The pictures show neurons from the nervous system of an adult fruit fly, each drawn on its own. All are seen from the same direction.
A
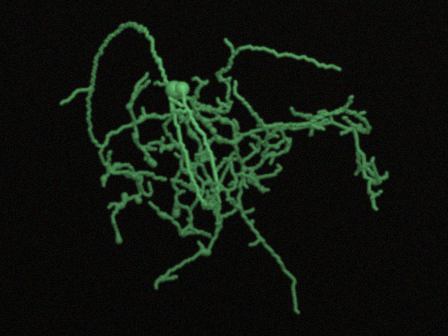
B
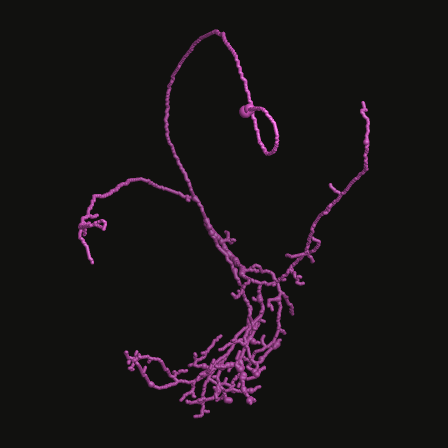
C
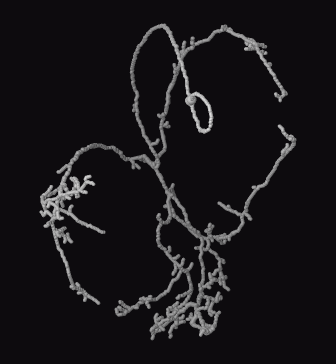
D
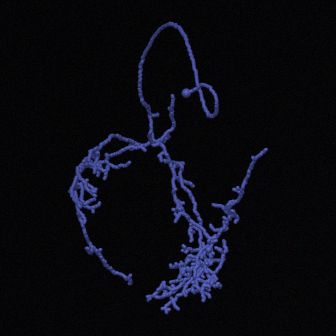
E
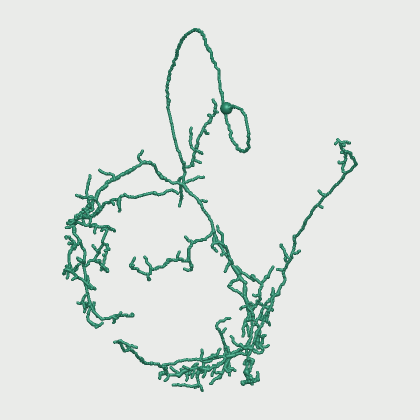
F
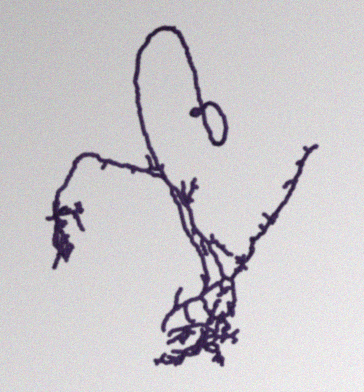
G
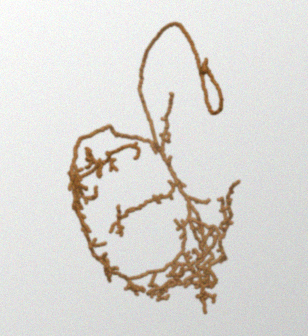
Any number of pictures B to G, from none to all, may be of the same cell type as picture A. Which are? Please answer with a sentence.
None of them is of the same cell type.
